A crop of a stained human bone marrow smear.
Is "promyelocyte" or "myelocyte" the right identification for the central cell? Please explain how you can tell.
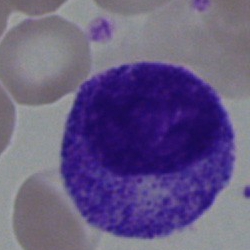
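This is a myelocyte. Its outline is roughly round. The nucleus lies in the upper part of the cell, and most of the cytoplasm is below it. The chromatin is dense and stains dark purple. Just below the nucleus, a paler zone is present in the cytoplasm.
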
